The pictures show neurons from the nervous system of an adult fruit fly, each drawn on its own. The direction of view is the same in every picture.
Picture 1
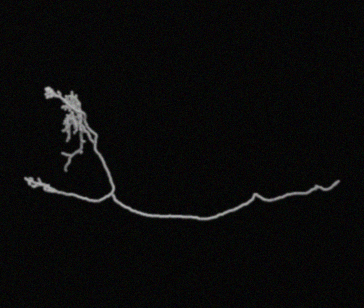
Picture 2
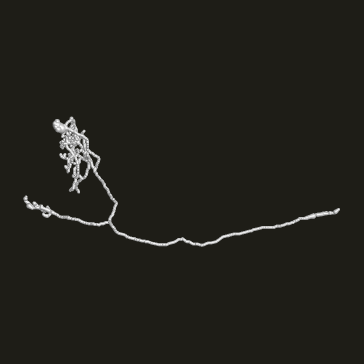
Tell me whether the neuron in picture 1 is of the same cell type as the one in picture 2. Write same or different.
same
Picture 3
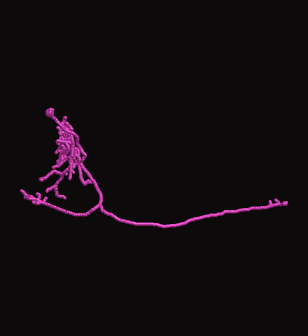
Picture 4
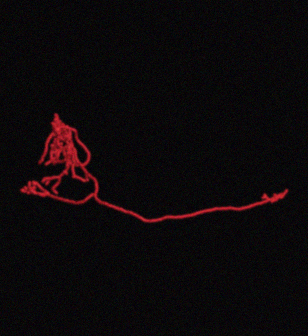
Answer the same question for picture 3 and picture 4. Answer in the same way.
same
